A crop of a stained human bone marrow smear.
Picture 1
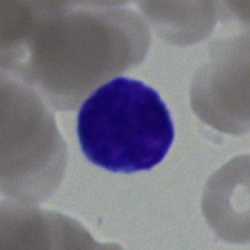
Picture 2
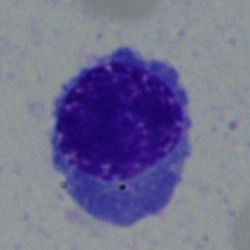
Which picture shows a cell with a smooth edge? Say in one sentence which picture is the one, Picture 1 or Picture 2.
It is in Picture 1 that the cell has a smooth outline.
